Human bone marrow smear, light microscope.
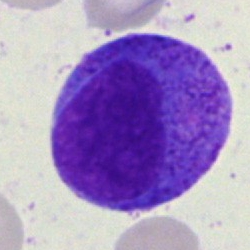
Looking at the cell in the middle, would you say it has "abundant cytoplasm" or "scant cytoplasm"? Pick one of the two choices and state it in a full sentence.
A wide area of cytoplasm encircles its nucleus.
